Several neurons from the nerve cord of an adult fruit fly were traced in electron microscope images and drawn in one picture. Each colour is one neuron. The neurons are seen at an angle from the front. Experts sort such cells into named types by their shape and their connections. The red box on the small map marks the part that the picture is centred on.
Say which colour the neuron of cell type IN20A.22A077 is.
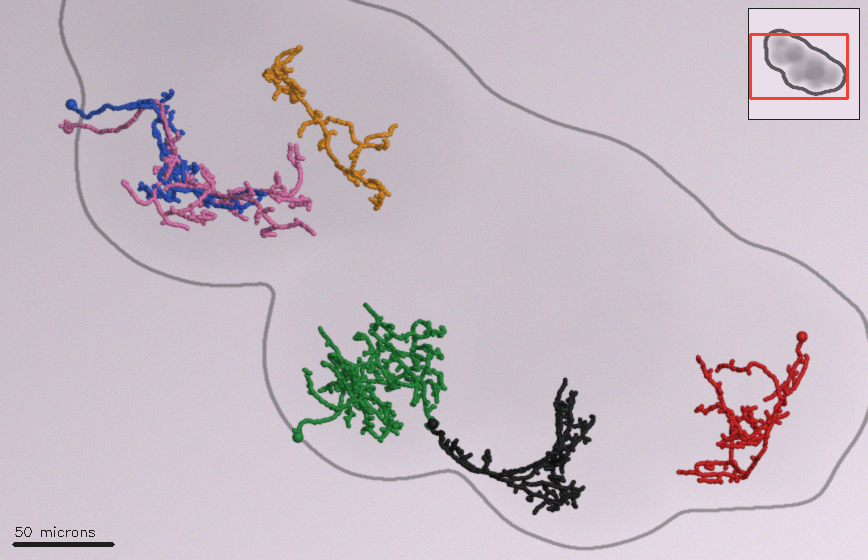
black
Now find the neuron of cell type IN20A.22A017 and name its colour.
pink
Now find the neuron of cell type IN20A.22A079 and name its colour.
blue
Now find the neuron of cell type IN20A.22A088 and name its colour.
orange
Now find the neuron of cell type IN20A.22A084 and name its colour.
red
